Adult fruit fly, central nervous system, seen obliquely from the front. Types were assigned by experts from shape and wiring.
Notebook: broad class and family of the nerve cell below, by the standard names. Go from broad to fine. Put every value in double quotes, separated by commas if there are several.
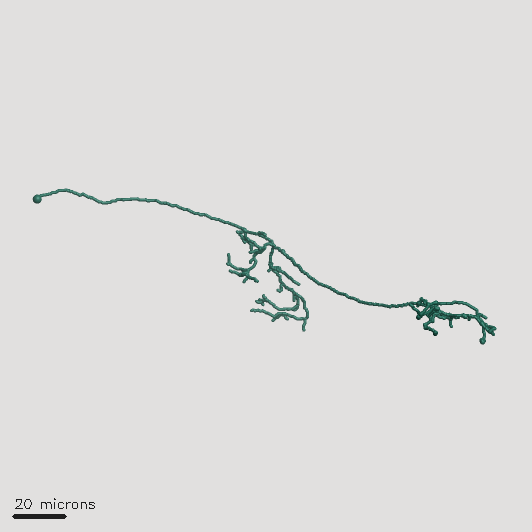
"central-brain intrinsic neuron", "hemilineage AOTUv3_ventral"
